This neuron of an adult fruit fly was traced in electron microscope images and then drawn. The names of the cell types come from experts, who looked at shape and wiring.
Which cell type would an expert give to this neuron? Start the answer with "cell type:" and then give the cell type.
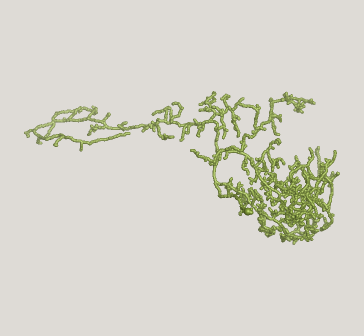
cell type: INXXX212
